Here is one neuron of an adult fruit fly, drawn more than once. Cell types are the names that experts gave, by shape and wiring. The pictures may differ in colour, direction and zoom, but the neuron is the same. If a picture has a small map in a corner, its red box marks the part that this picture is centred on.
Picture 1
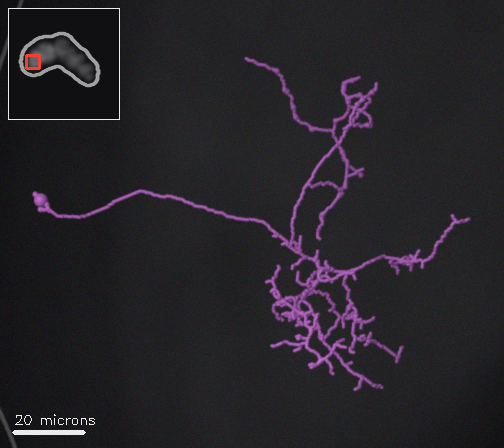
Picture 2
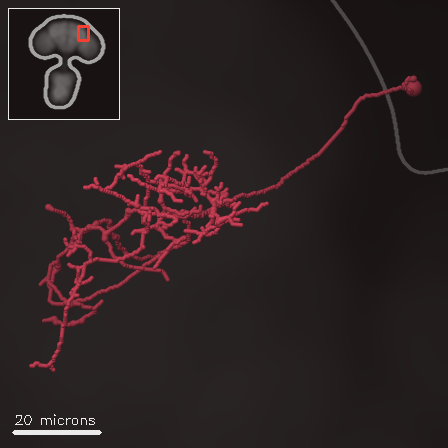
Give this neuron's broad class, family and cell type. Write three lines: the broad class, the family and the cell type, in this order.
central-brain intrinsic neuron
hemilineage VLPl2_posterior
LHAV2b1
